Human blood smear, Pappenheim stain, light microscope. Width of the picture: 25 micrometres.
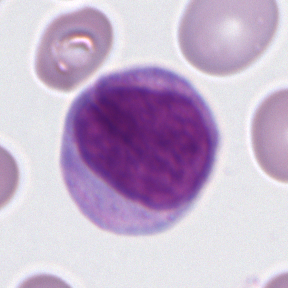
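Atypical promyelocyte measuring about 14 micrometres across, at the centre of a stained peripheral blood smear. The nucleus is oval, about 13 by 11 micrometres, without indentation or lobes, and occupies about 70% of the cell's area. It is displaced off-centre toward the upper right of the cell. The chromatin is finely streaked and fairly even, lacking coarse dark blocks. The cytoplasm appears as a pale blue-lilac crescent, chiefly along the lower left side.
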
